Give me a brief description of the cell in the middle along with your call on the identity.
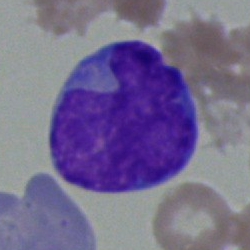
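Look first at the nucleus: it fills most of the cell. Its deep purple chromatin is finely mottled, not coarsely clumped. Now find the cytoplasm you can see, a pale blue patch at the upper left of the cell. Just there the nucleus is indented, where that pale cytoplasm lies. This cell is a blast.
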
